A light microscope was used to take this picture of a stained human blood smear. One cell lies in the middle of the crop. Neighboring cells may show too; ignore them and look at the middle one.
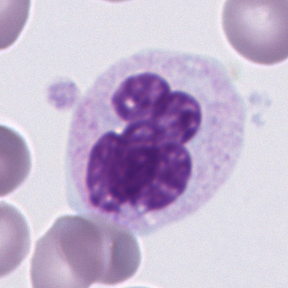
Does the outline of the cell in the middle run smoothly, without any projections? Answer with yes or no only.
Yes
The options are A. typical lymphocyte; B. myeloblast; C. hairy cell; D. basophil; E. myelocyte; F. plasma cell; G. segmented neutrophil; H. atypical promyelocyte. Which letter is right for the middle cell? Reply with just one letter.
G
